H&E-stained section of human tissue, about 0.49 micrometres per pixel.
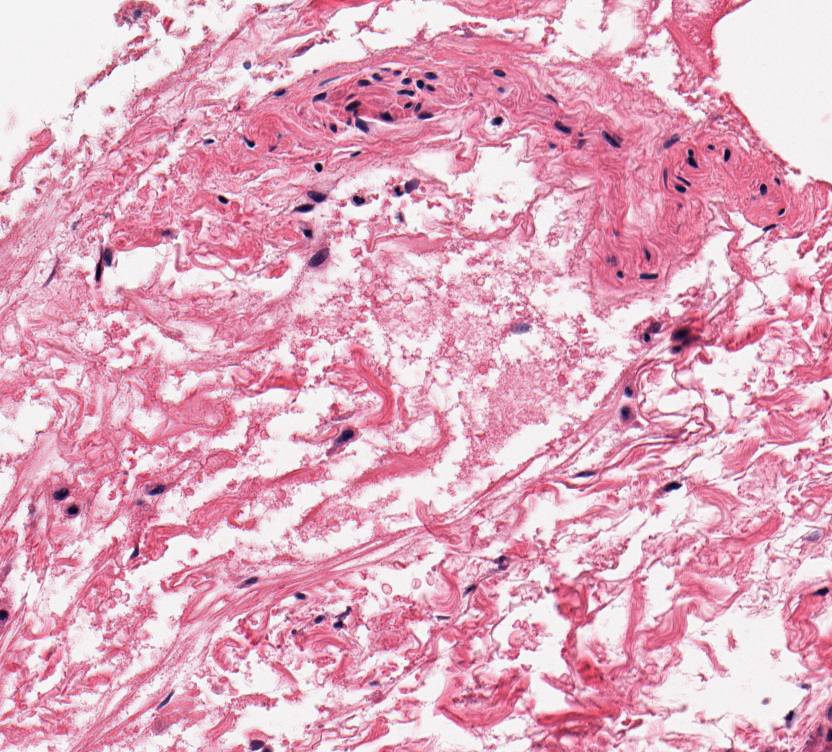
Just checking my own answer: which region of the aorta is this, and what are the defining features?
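I'd call this the tunica adventitia. The whole field is loose connective tissue, pink collagen bundles separated by many clear spaces, and the fibres are wavy and head in many different directions. That haphazard run is what matters.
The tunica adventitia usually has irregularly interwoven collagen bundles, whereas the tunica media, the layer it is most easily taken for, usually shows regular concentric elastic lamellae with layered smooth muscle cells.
Cells are sparse, just scattered dark spindle-shaped nuclei among the fibres. No fat cells, either.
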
